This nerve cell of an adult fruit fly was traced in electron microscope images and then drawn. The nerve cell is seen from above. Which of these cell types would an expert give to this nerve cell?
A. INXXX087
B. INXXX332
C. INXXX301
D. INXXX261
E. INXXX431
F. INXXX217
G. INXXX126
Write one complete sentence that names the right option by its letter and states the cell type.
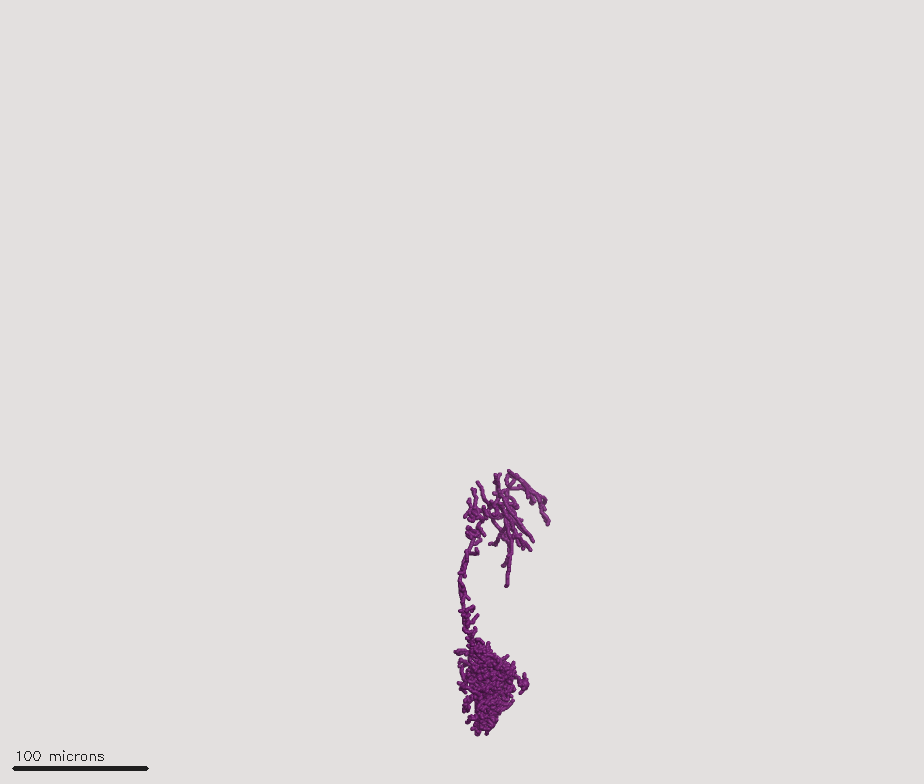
The nerve cell is INXXX087 in cell type, which is option A.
